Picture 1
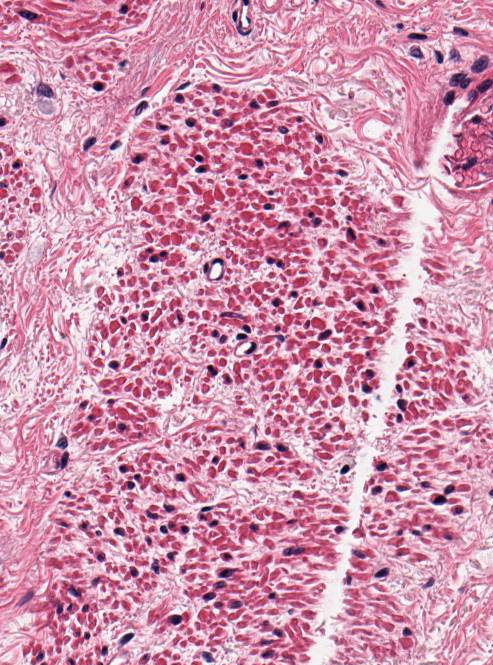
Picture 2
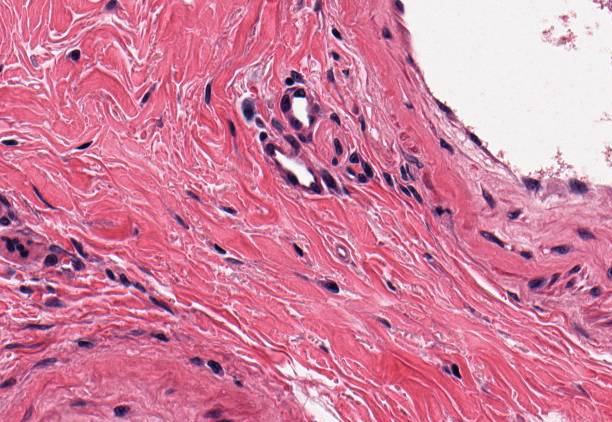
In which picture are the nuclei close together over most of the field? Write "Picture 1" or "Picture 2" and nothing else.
Picture 1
